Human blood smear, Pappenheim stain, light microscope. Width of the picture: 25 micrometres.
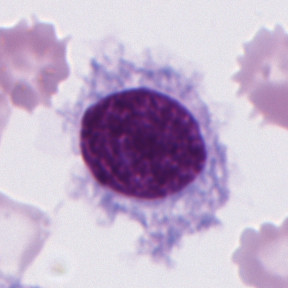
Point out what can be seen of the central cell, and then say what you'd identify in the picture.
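Fine hair-like projections run all the way around a ragged cell border. The nucleus is oval, about 11 by 10 micrometres, without indentation or lobes. It lies near the centre of the cell, so that cytoplasm is visible on every side. The cytoplasm is pale blue-grey. This is a hairy cell.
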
